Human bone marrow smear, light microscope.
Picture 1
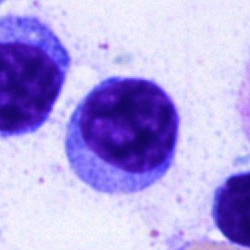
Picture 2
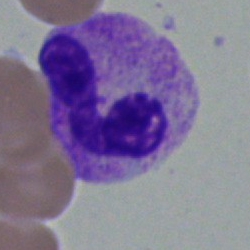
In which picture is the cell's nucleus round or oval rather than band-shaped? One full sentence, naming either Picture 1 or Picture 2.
It is the cell in Picture 1 whose nucleus forms one compact round or oval mass.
